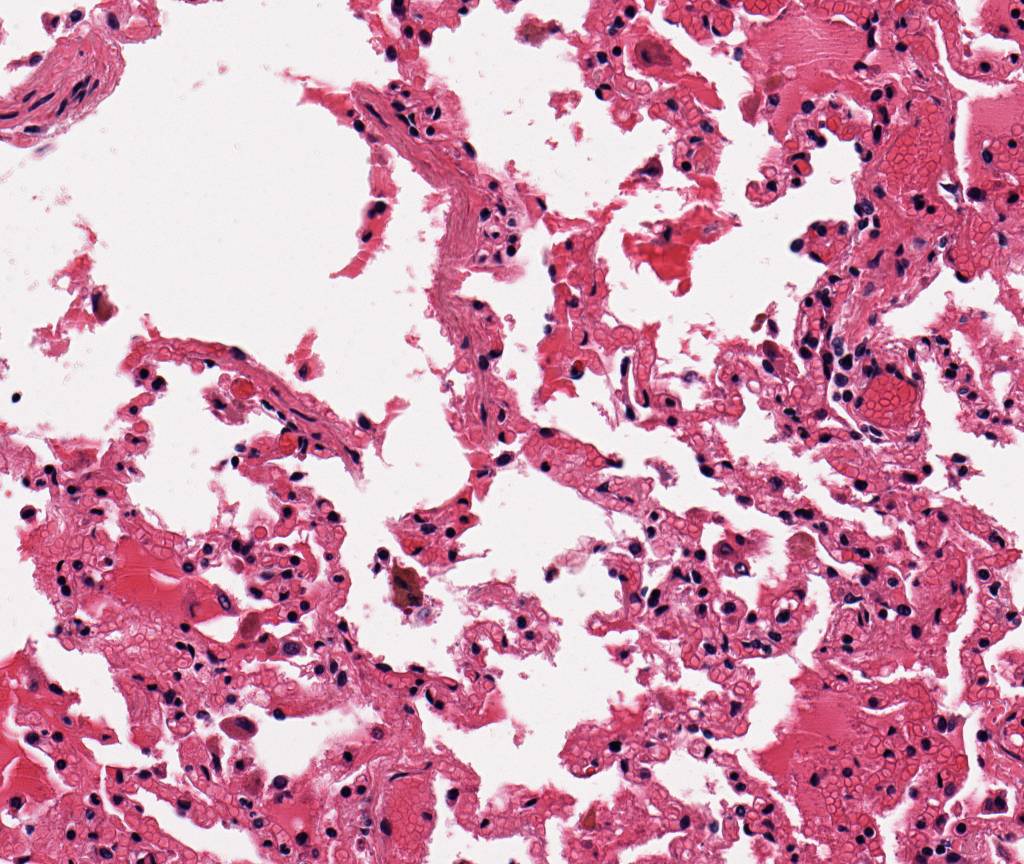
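Lung. Notice thin branching strands of tissue forming a lace-like network around irregular empty spaces. Smooth, uniformly pink, cell-free material partly fills several spaces, including lower left and lower right. Small round, dark nuclei are scattered throughout the strands; no glands or lined tubules appear.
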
